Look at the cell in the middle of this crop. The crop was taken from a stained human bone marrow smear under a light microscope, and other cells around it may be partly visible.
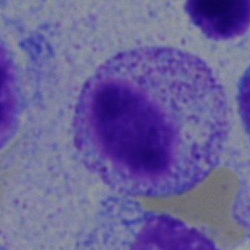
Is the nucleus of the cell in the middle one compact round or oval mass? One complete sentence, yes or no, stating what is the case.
Yes, within this cell the nucleus forms one compact mass that is round or oval.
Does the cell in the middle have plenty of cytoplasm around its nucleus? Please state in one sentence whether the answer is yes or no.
Yes, the cytoplasm forms a broad area around its nucleus.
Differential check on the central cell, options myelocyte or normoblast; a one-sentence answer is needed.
On this slide crop, the central cell is a myelocyte.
